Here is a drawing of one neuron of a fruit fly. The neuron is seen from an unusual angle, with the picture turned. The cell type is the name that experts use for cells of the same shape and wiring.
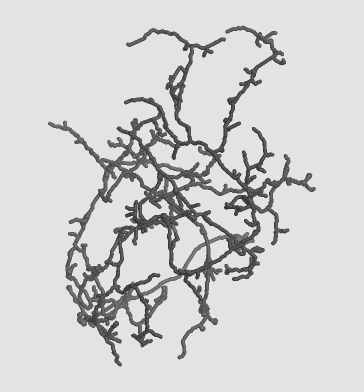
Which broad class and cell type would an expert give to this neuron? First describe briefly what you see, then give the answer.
In this view it is taller than it is wide. It is a nerve-cord intrinsic neuron. Its cell type is INXXX416.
